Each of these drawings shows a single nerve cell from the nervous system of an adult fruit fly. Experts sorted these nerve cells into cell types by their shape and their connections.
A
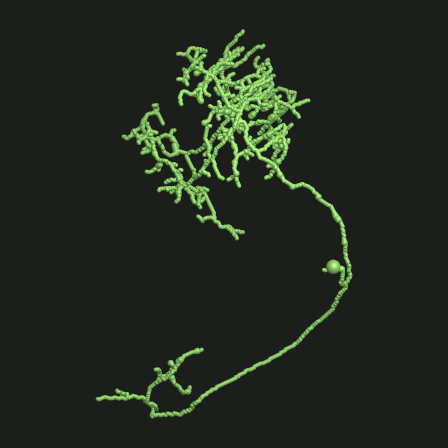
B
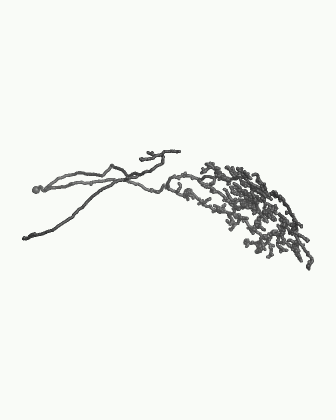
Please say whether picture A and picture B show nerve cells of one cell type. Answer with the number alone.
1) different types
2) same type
1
